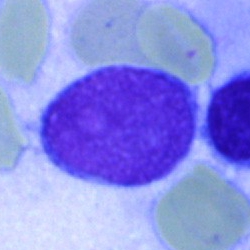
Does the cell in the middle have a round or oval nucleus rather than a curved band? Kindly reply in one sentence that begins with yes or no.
Yes, what the nucleus forms is a compact round or oval shape.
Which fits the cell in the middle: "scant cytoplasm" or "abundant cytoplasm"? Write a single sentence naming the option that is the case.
Most of this cell is taken up by its nucleus.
